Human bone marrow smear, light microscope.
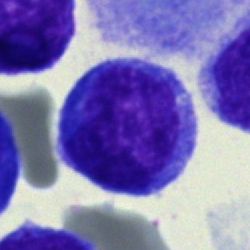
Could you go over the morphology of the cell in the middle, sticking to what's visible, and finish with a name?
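Looking at the cell in the middle, I see a round outline. The nucleus fills almost all of it, leaving just a thin rim of deep blue cytoplasm around it. Its chromatin is fine and dark purple, broken up by paler mottled patches. This cell is a blast.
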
